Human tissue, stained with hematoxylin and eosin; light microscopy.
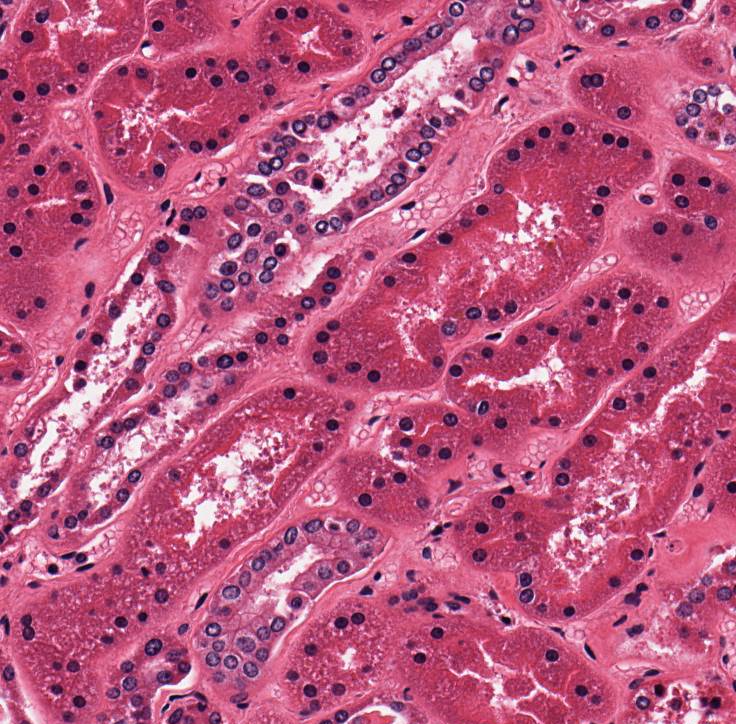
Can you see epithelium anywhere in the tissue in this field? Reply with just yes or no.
Yes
